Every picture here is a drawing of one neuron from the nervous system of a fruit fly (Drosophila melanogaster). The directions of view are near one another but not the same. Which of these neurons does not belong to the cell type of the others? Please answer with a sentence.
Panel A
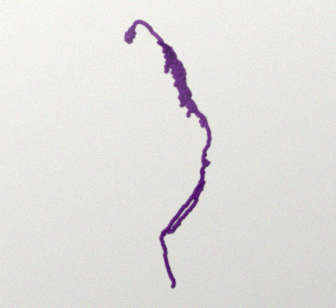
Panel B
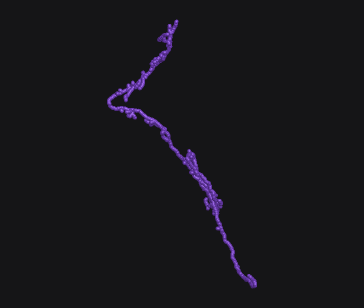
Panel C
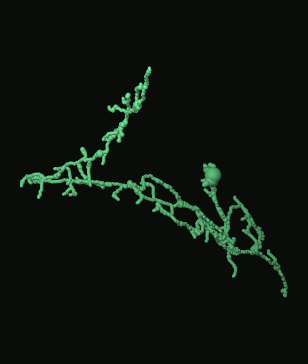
Panel A is the odd one out.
